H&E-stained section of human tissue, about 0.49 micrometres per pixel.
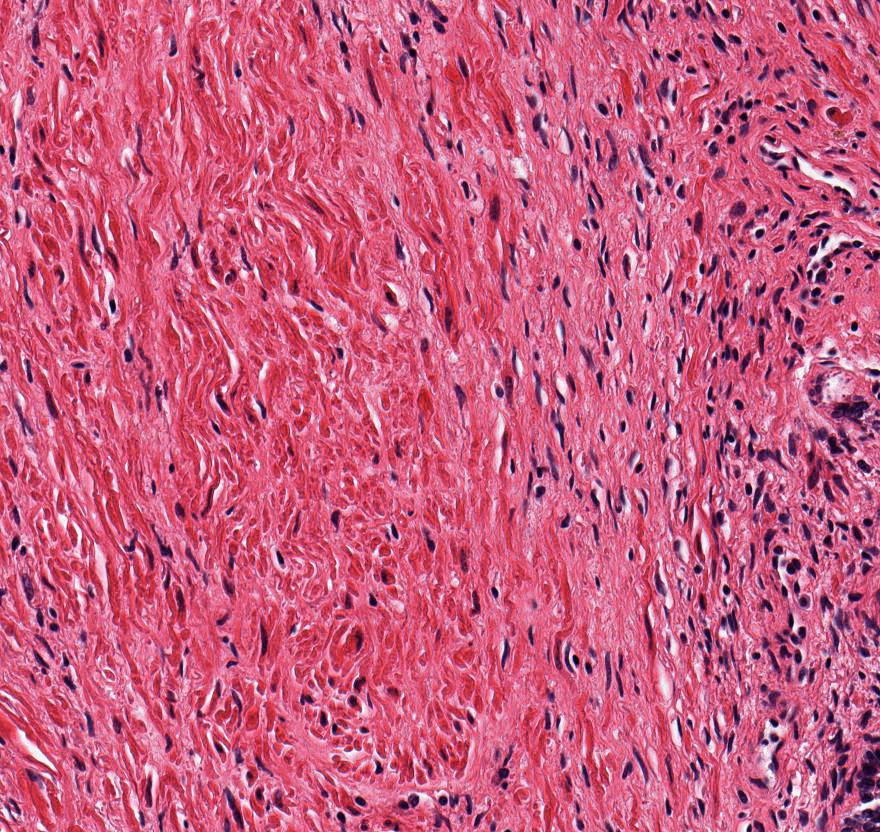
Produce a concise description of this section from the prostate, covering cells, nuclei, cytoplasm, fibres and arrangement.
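The field is filled by densely packed pink spindle-shaped elements arranged in long bundles running mainly top to bottom. Most nuclei are slender, elongated and darkly stained, lying parallel to the fibres. Along the right edge, nuclei are more crowded and rounder than on the left.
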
